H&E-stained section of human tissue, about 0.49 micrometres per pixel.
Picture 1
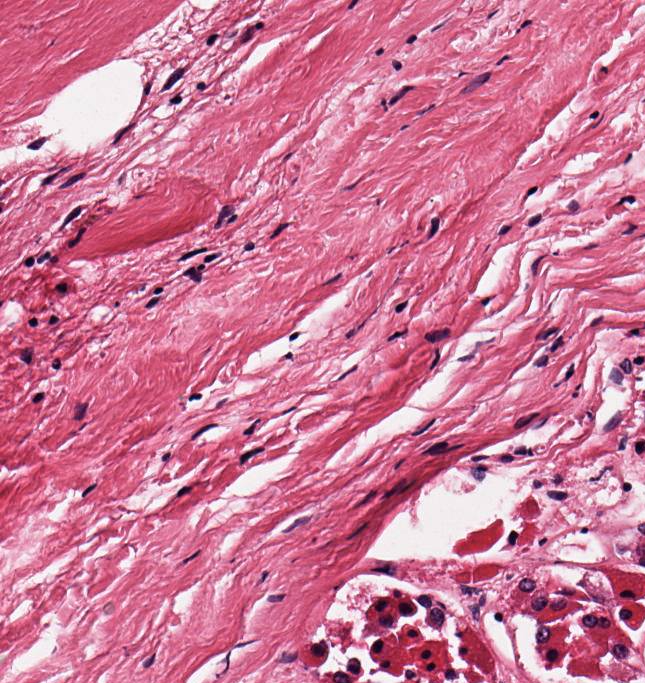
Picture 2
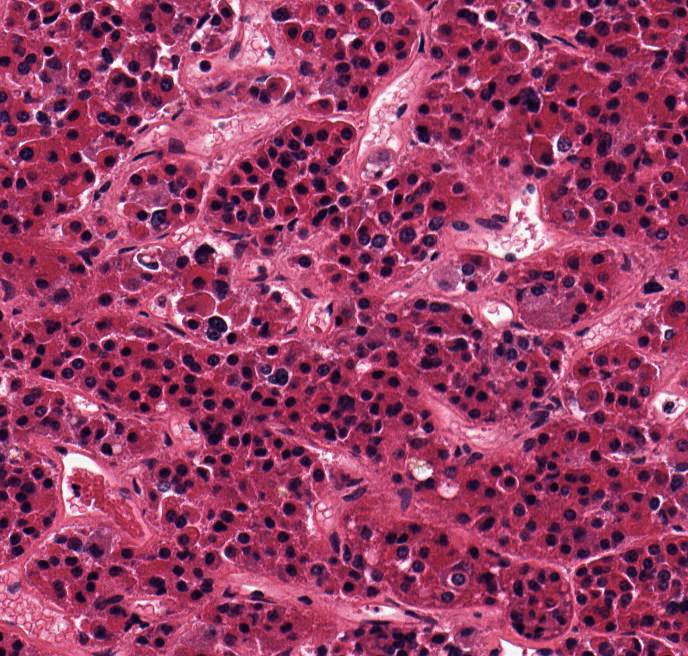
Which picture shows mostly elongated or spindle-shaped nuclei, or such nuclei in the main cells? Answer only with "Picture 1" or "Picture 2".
Picture 1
